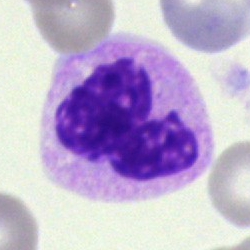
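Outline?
Rounded, smooth.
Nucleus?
Two lobes joined in the middle.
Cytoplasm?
Fine, faint granularity; no vacuoles.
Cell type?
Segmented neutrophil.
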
